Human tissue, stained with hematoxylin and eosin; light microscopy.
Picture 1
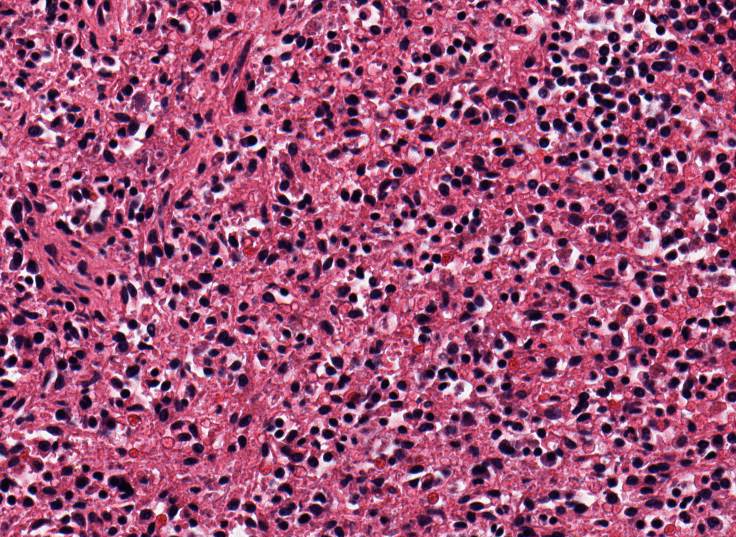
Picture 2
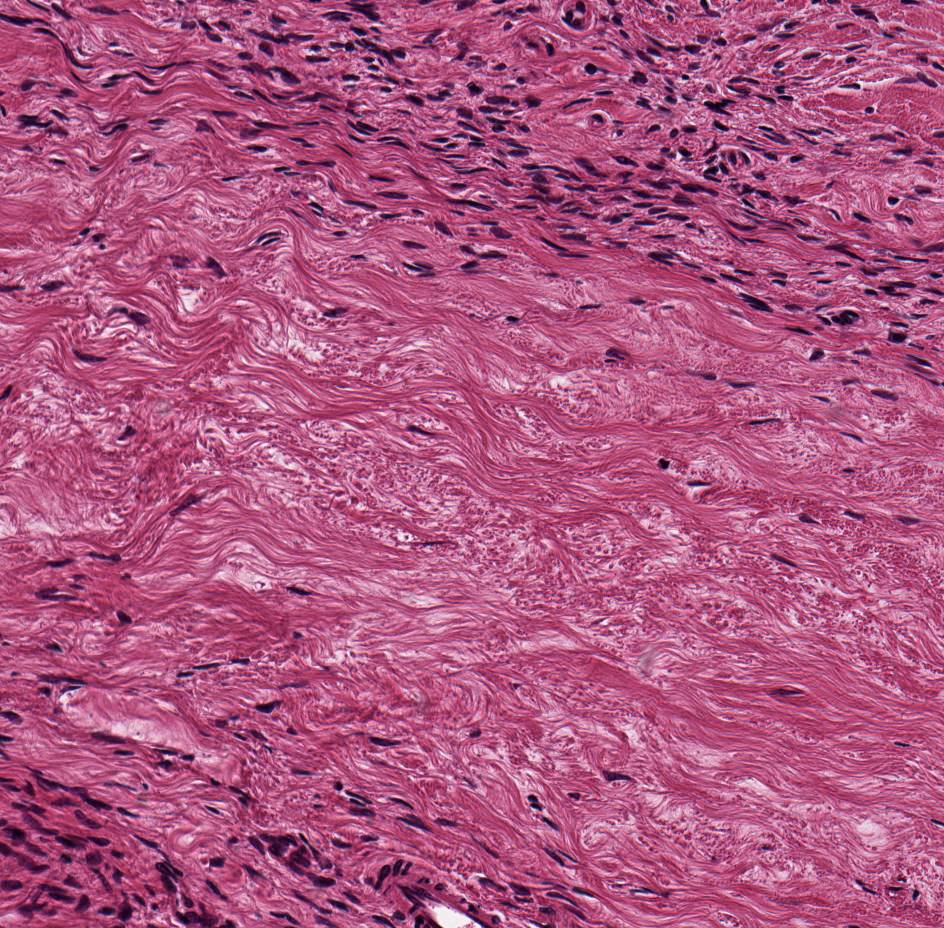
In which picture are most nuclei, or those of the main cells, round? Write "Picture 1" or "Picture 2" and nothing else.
Picture 1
